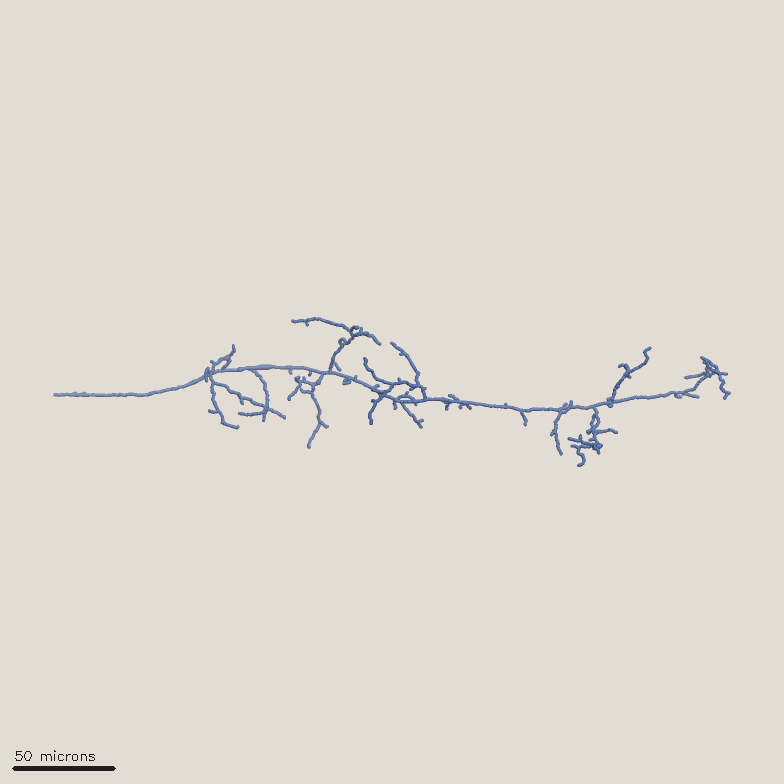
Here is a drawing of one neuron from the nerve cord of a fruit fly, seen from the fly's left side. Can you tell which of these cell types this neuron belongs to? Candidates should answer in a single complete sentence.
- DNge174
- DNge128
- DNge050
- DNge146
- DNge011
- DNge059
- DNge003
It is the cell type DNge059 to which this neuron belongs.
